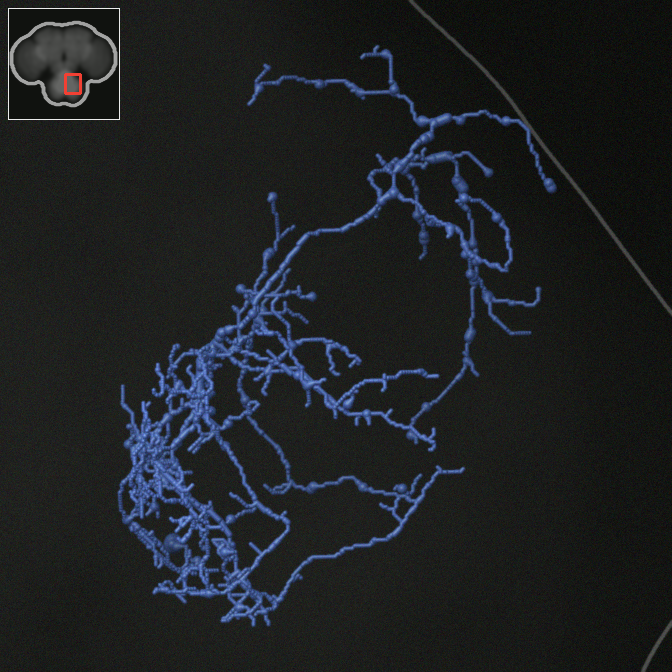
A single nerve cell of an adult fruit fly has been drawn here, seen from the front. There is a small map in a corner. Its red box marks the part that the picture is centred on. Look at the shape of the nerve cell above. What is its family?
hemilineage 04B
